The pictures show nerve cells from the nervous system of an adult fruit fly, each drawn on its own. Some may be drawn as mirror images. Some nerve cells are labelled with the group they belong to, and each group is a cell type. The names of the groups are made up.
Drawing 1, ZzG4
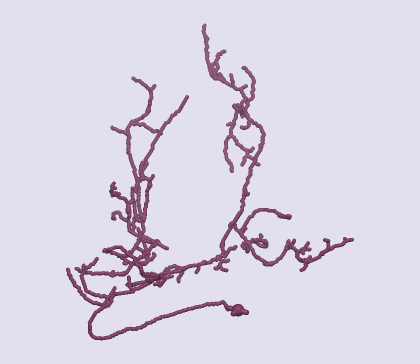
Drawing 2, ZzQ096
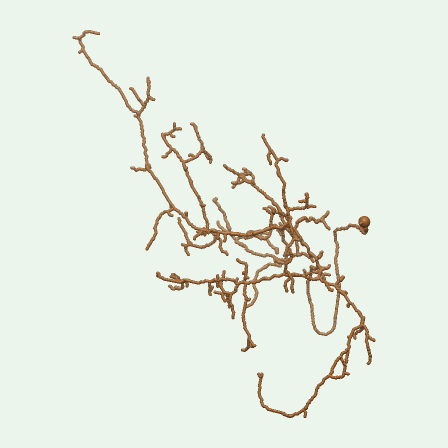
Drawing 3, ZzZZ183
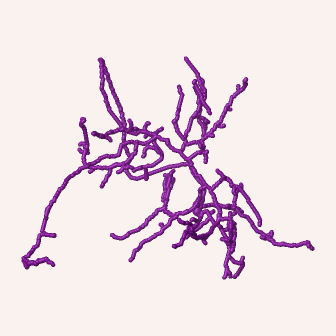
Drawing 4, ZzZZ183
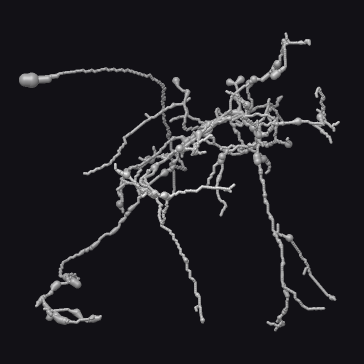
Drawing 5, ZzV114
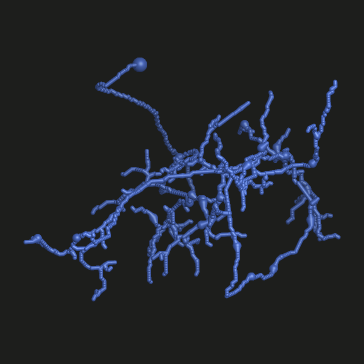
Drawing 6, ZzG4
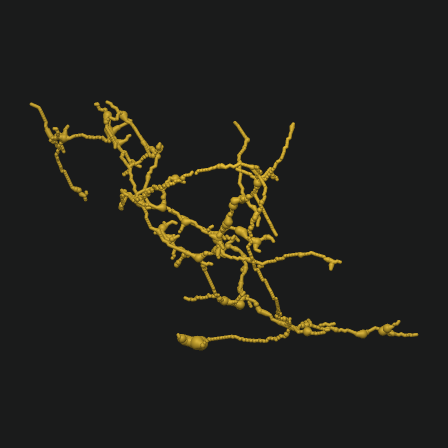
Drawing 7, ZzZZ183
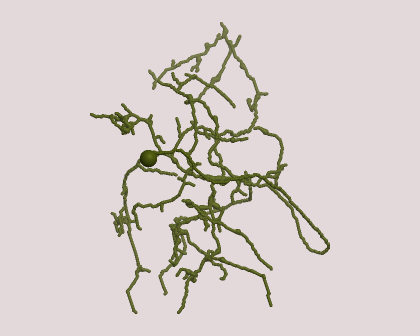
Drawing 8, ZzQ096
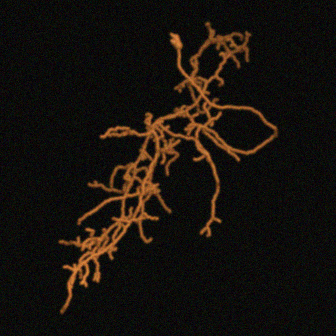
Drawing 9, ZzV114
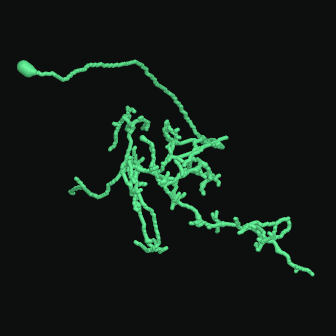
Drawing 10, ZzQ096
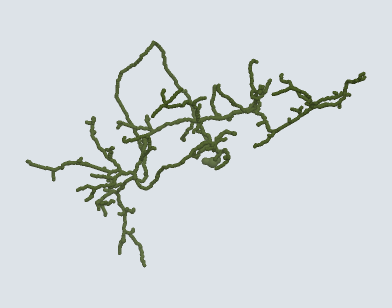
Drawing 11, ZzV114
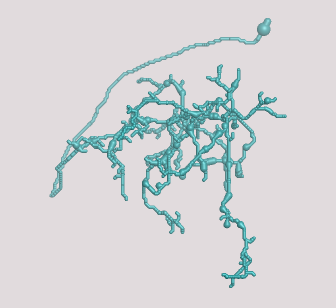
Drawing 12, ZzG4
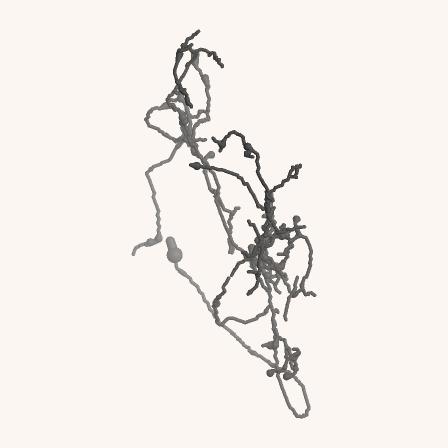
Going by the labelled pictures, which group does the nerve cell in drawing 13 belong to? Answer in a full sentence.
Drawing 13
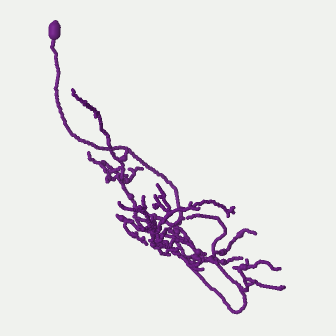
It belongs to ZzG4.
